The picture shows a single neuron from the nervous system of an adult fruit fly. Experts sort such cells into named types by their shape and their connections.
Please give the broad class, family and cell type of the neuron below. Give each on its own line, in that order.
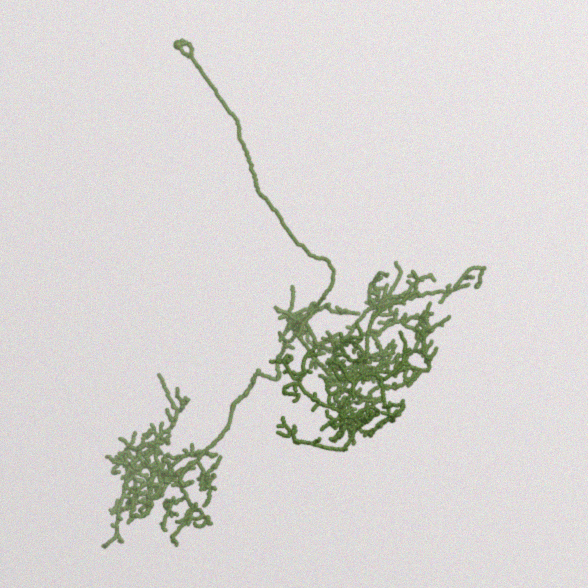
central-brain intrinsic neuron
hemilineage DM5_central
LAL161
